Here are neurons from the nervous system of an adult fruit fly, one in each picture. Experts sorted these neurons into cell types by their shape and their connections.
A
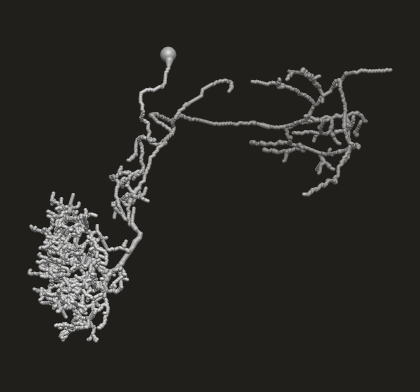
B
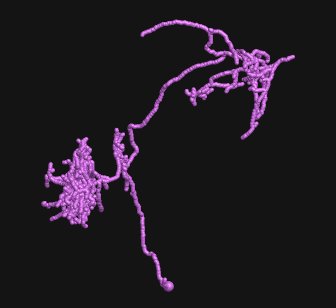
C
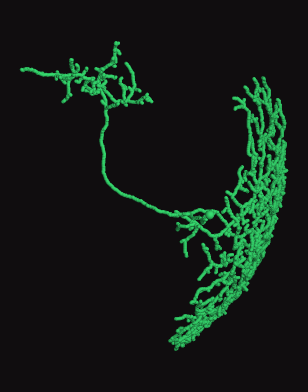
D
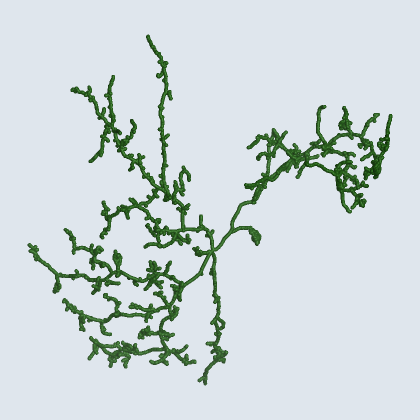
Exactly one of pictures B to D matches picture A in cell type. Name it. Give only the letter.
B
